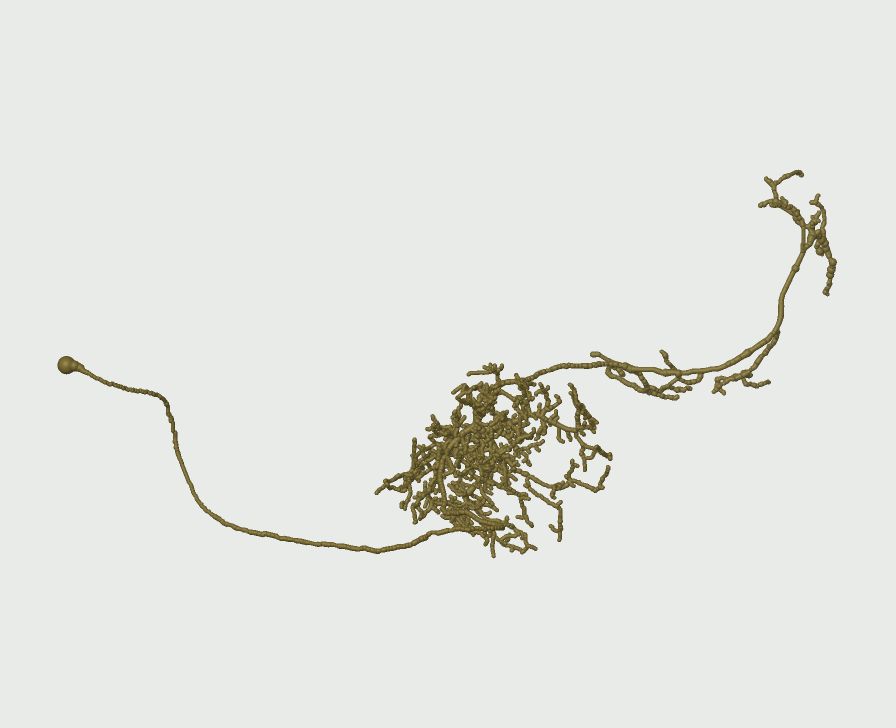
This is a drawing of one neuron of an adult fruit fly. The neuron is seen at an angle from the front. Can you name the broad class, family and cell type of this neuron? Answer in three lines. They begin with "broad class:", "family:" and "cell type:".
broad class: nerve-cord intrinsic neuron
family: hemilineage 01A
cell type: IN01A007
